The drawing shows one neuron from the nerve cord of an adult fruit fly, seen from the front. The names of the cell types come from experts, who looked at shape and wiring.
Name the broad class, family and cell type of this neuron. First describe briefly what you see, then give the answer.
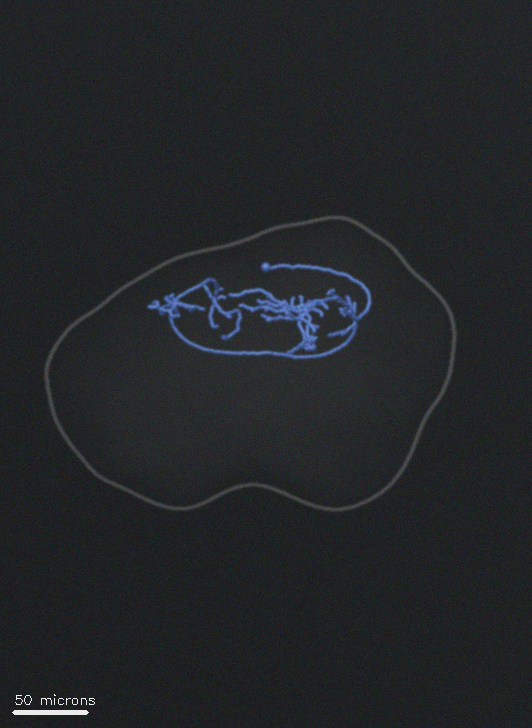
By the scale bar it is about 150 microns wide in this view. As drawn here it is wider than it is tall. It is a nerve-cord intrinsic neuron. Its family is hemilineage 19B. The cell type is IN19B071.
